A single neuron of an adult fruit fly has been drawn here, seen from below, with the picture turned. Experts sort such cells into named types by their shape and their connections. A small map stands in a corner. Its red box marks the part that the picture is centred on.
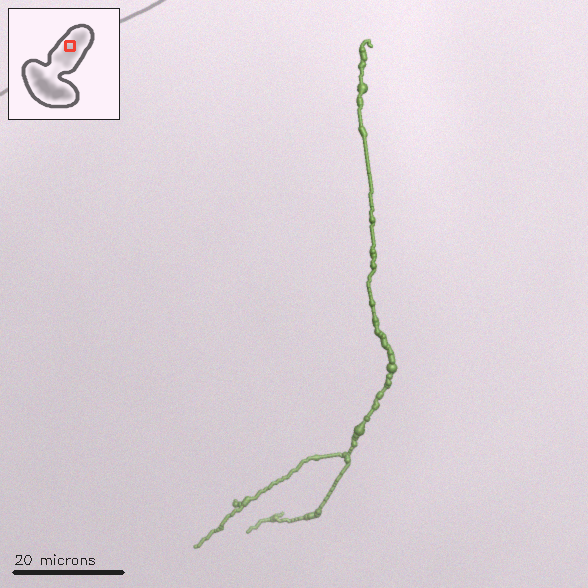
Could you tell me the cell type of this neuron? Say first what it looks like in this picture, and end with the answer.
No cell body is drawn. From top to bottom in the picture it spans about 95 microns. There are a dozen or fewer branch ends. This is a sensory neuron entering the nerve cord. The cell type is LgLG3.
